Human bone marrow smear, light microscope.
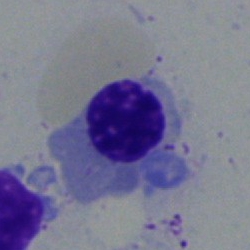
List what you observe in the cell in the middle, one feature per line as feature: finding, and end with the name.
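Chromatin: dense, dark purple, broken by small paler spots
Cytoplasm: pale greyish-blue
Granules: none seen
Neighbour: partly cut-off cell with dark purple nucleus, lower left corner
Name: erythroblast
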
